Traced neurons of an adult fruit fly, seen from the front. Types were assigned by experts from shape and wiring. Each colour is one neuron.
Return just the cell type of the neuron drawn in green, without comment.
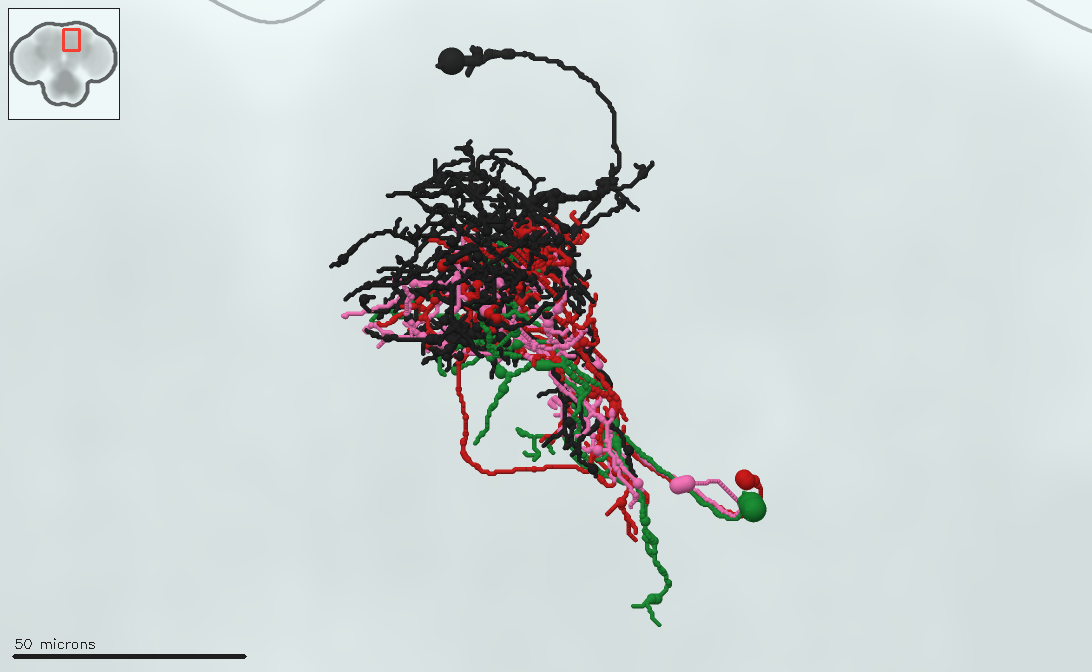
CRE056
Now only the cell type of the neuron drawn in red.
CB2357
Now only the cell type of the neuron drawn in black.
CRE102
